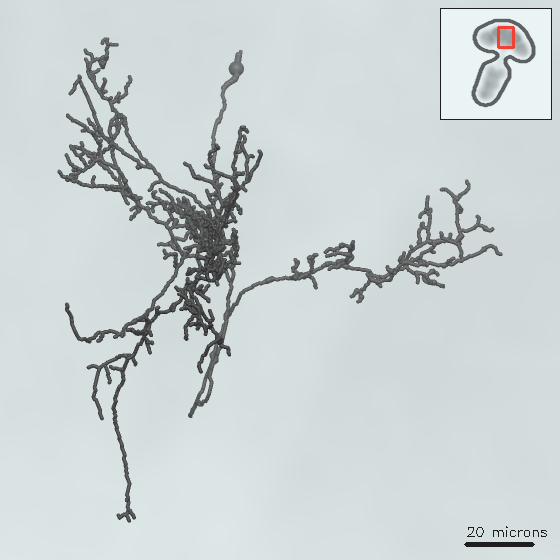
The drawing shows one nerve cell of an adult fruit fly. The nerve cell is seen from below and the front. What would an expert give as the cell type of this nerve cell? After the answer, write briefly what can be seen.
It is of cell type CL215. This is a central-brain intrinsic neuron. It lies in the brain. The cell body is at the top of the picture. From top to bottom in the picture it spans about 150 microns.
